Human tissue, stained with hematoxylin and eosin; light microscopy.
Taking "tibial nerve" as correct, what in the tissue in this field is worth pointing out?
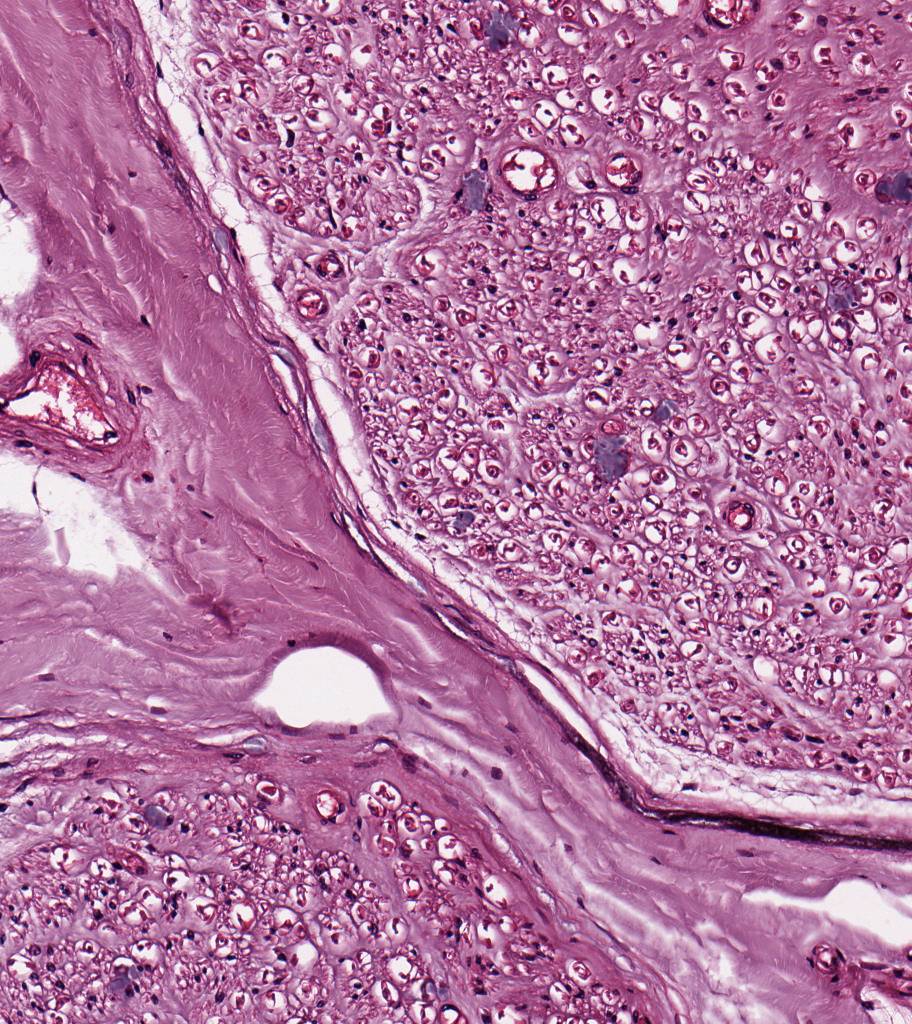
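Tissue: tibial nerve.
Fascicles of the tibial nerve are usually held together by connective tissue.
Fits: the band between bundles is dense wavy pink collagen with sparse spindle-shaped nuclei. Small vessel with red blood cells at left edge, within that dense band. Small irregular grey-blue bodies scattered within upper right bundle. No fat cells anywhere in field.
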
